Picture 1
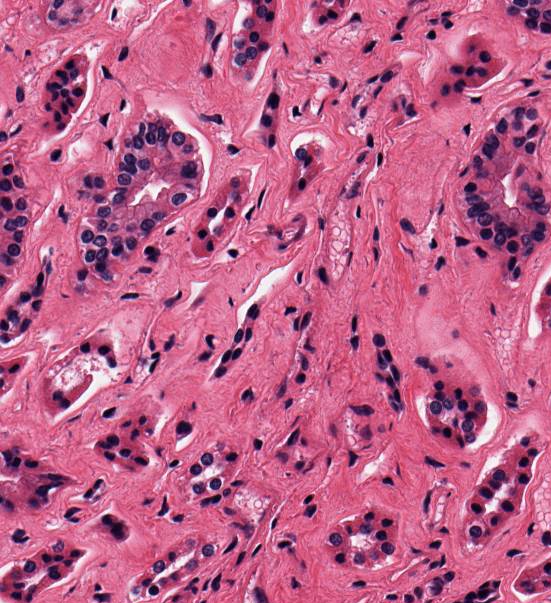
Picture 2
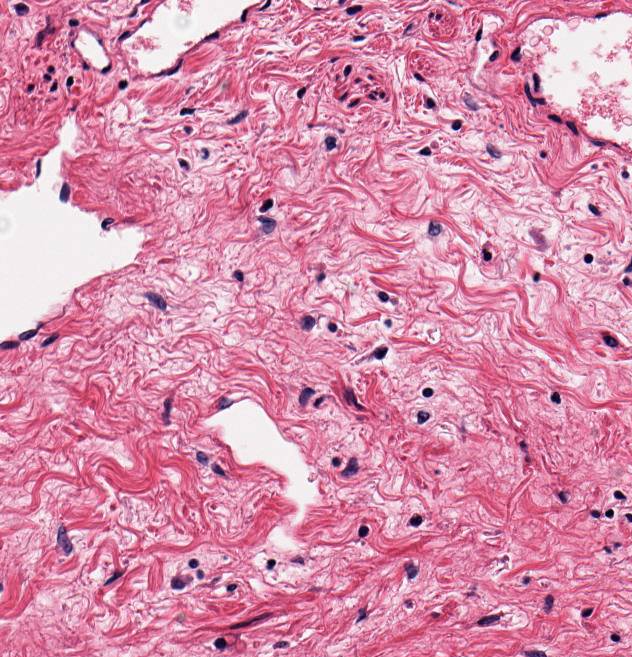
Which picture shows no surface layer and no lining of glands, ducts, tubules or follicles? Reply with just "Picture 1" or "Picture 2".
Picture 2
